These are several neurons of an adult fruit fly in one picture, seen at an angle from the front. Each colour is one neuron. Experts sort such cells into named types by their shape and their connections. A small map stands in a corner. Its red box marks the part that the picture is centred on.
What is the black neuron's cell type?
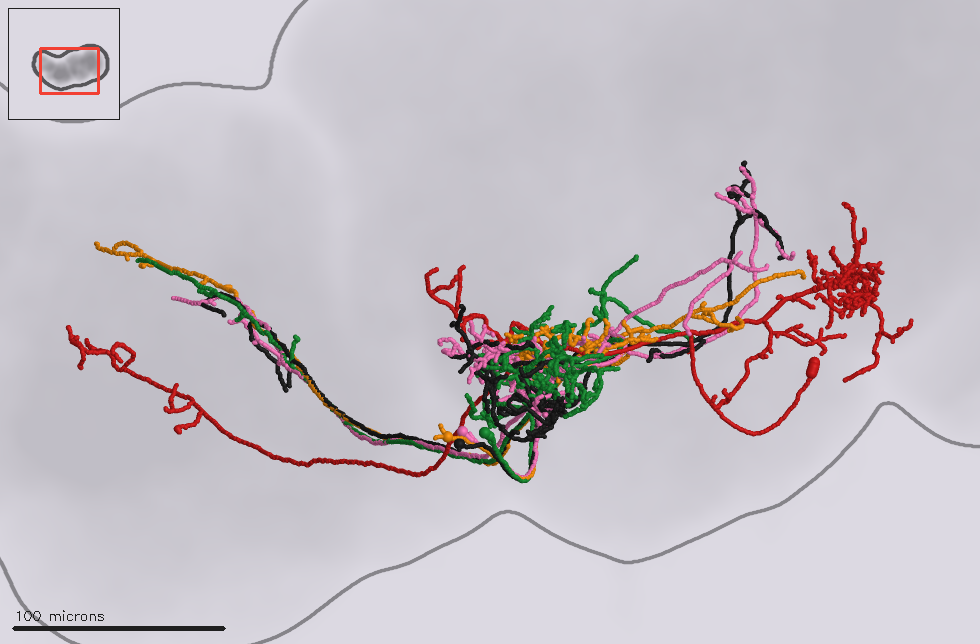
DNg09_a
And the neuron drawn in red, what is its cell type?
DNge113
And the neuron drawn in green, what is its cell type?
DNge145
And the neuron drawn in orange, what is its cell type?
DNg07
